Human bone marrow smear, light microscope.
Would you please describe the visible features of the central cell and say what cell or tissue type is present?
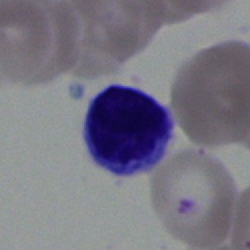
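The chromatin is dense and takes a deep blue-purple stain. No nucleolus is visible within the nucleus. Cytoplasm appears only as a thin rim of paler blue along the lower edge, and no granules can be made out in it. This cell is a lymphocyte.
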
